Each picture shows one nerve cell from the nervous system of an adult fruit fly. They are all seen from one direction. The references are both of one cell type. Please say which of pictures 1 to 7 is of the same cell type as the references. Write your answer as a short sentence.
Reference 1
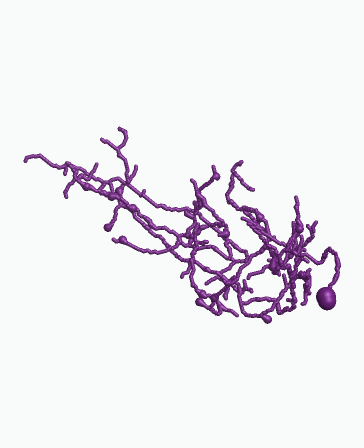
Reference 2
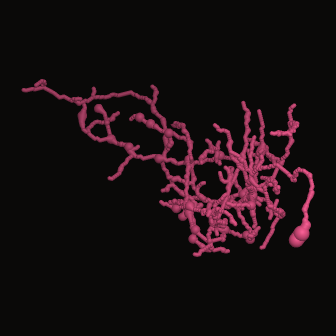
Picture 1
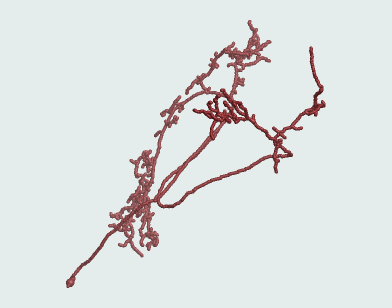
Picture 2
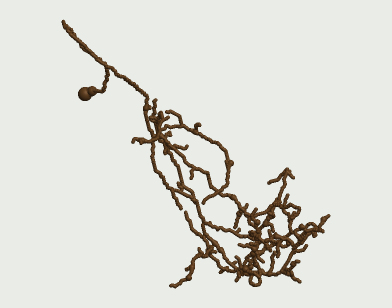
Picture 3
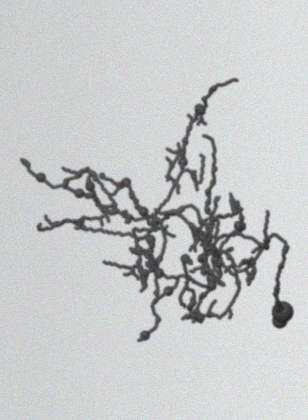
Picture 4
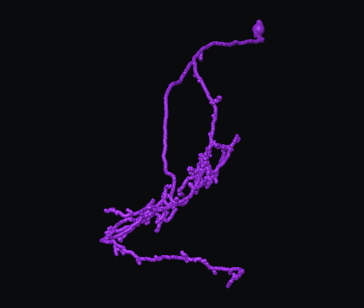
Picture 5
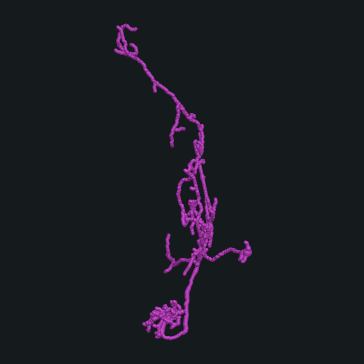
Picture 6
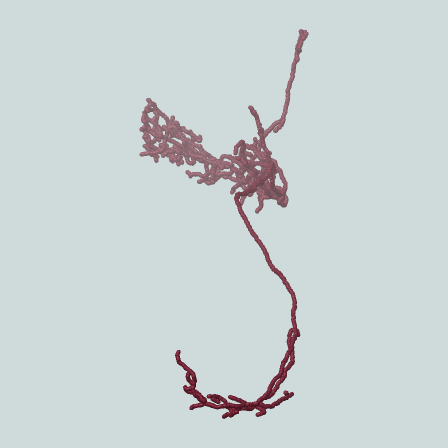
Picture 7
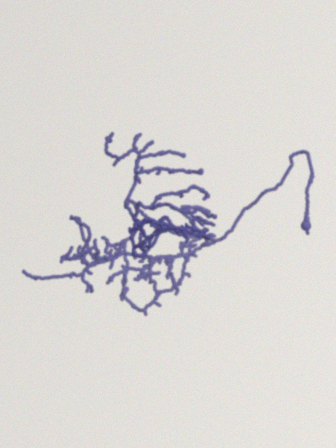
The nerve cell in picture 3 is of the same cell type.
